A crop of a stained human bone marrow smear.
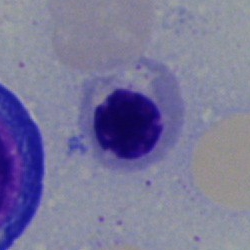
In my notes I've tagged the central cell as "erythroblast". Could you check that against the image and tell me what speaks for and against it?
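Deciding point: the cytoplasm, a moderate rim of pale greyish-blue around the nucleus. Its grey tone goes with the grey-lilac cytoplasm usual in a late erythroblast rather than the clear pale-blue cytoplasm usual in a typical lymphocyte. Verdict: erythroblast fits. No granules are visible, which would suit either name, since both usually lack them. No nucleoli can be seen, and the outline is roughly round but faint and uneven at its edge. A large, deeply blue-staining cell is cut off at the left.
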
